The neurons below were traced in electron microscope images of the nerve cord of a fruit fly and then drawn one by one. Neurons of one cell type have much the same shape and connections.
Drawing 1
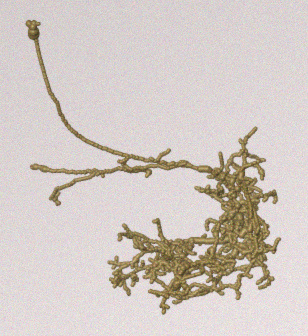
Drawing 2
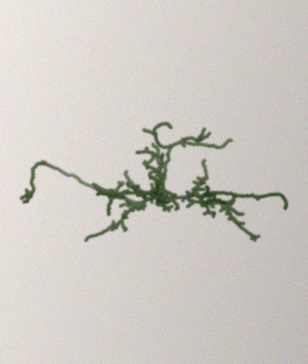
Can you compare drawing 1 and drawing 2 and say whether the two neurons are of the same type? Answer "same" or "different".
different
